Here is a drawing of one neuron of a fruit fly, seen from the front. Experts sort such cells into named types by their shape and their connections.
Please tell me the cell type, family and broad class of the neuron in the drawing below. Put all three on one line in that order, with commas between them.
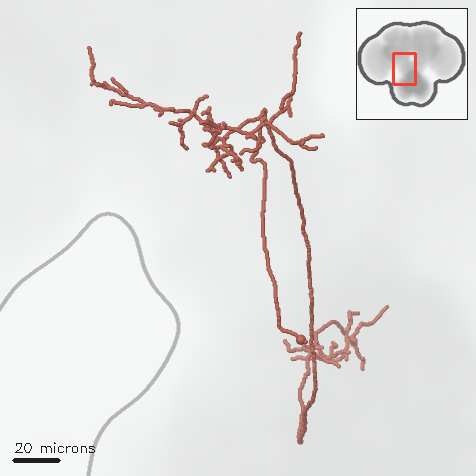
DNg06, hemilineage LB12, descending neuron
